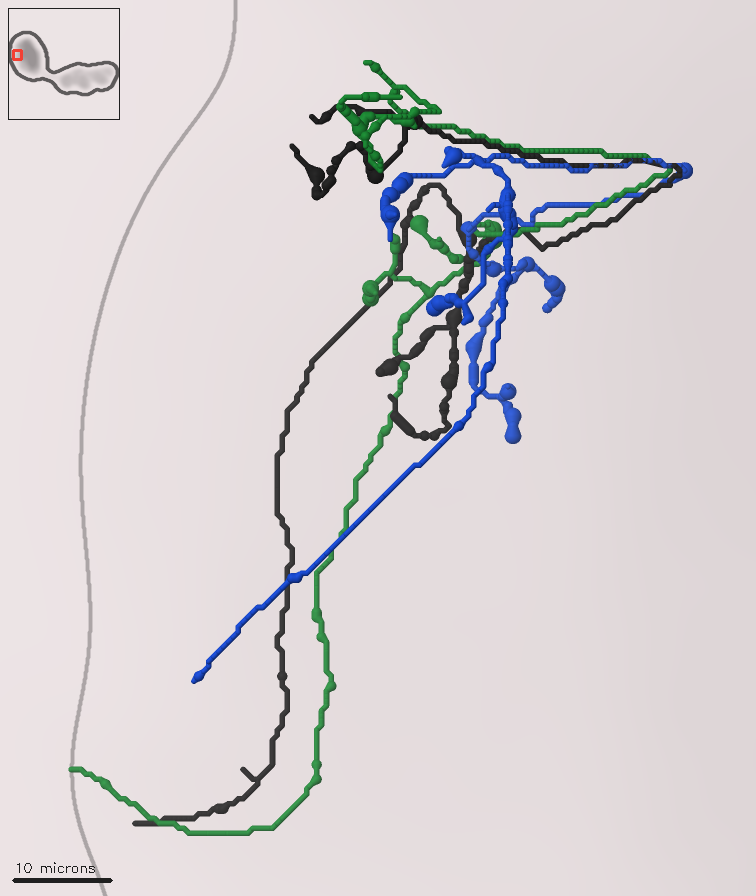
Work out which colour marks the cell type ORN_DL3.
green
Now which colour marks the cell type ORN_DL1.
blue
